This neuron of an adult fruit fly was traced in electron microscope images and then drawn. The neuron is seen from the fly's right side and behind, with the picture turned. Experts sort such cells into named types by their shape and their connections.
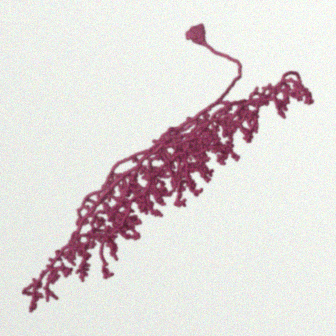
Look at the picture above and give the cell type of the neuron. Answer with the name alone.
Dm6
